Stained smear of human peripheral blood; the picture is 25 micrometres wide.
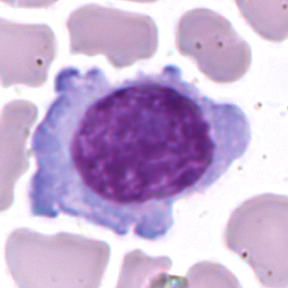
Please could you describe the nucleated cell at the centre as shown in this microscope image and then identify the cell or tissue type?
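Look first at the cell's upper edge, where several small rounded knobs bulge out. The nucleus is one oval mass, about 12 by 10 micrometres, without lobes or indentation. Its chromatin is dark purple, coarse and patchy. The cytoplasm stains deeper blue at its edges than beside the nucleus. This is a plasma cell.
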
